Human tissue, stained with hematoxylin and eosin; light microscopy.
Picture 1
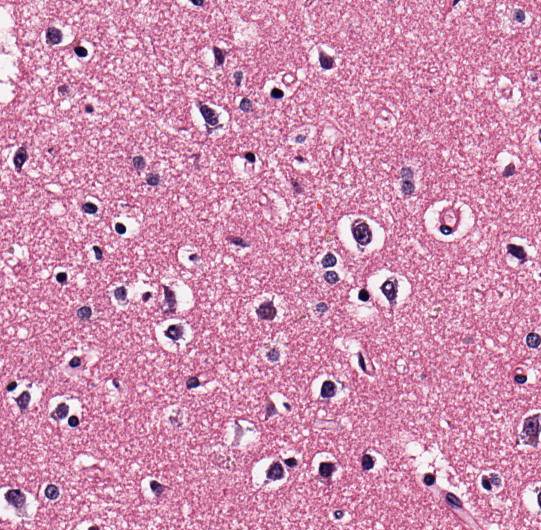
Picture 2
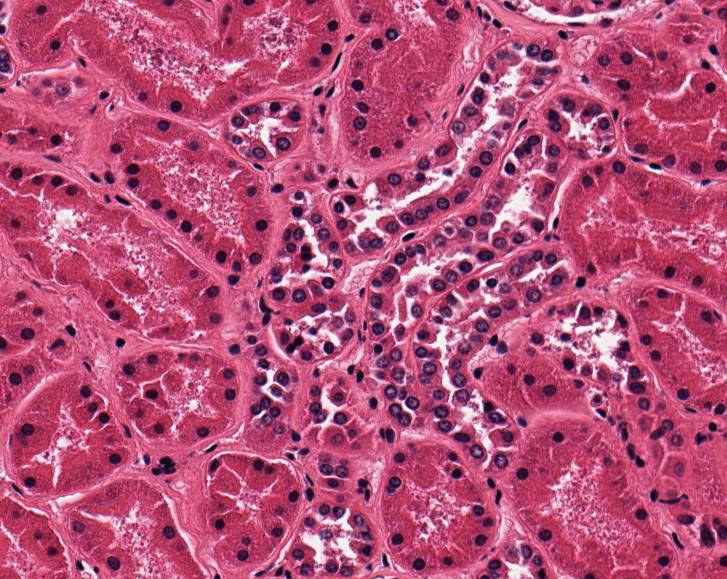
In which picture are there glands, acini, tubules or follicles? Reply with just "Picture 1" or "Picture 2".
Picture 2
